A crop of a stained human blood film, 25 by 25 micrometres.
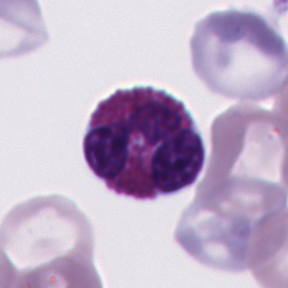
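Eosinophil at the centre of a peripheral blood smear, measuring about 11 micrometres across. Its nucleus has two rounded lobes, at the lower left and lower right, each with dark purple, coarsely clumped chromatin. Coarse, round granules pack the cytoplasm throughout, in their broadest band across the upper part of the cell above the lobes.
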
